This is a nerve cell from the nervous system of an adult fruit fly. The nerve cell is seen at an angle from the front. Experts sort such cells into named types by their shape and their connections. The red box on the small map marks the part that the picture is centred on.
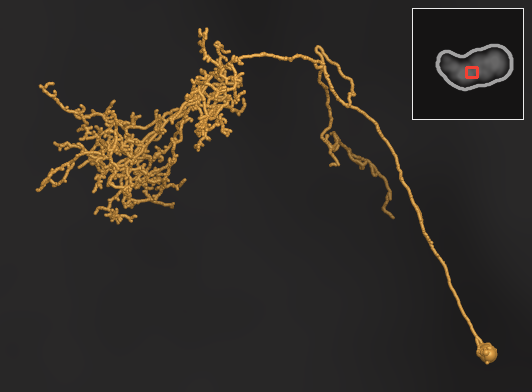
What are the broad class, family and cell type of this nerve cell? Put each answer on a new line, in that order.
optic-lobe intrinsic neuron
Li
Li23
